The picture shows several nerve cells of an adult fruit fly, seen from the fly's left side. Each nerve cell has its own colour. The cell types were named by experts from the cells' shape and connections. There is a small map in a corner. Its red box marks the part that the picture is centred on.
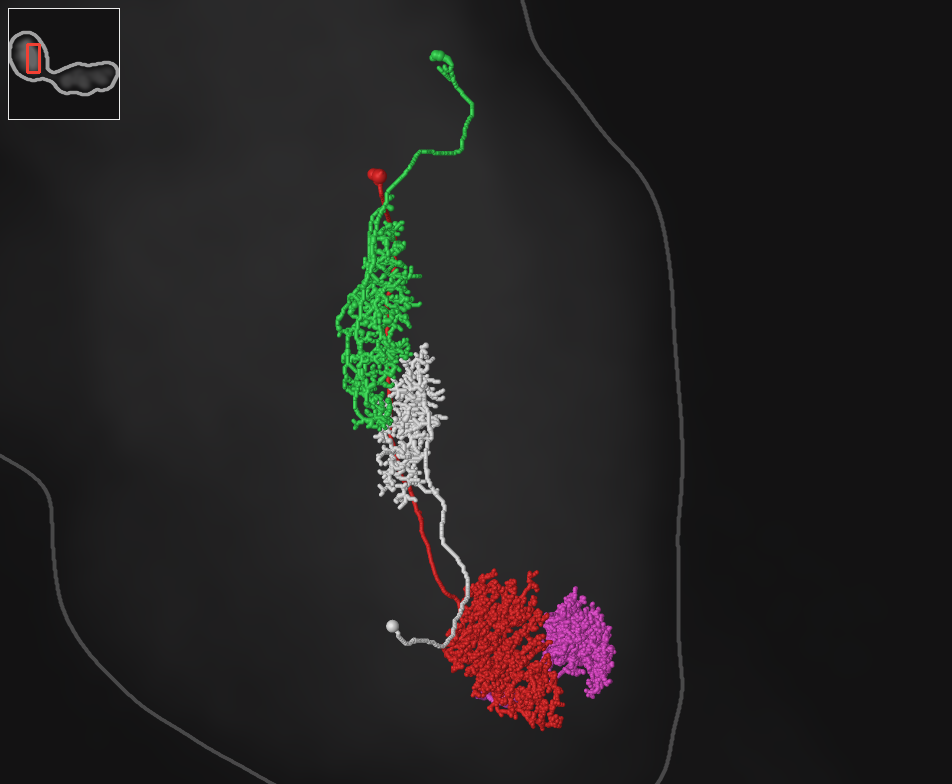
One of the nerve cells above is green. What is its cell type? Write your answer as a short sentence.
The cell type is Pm2a.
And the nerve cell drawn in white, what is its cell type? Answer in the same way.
The cell type is Pm1.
